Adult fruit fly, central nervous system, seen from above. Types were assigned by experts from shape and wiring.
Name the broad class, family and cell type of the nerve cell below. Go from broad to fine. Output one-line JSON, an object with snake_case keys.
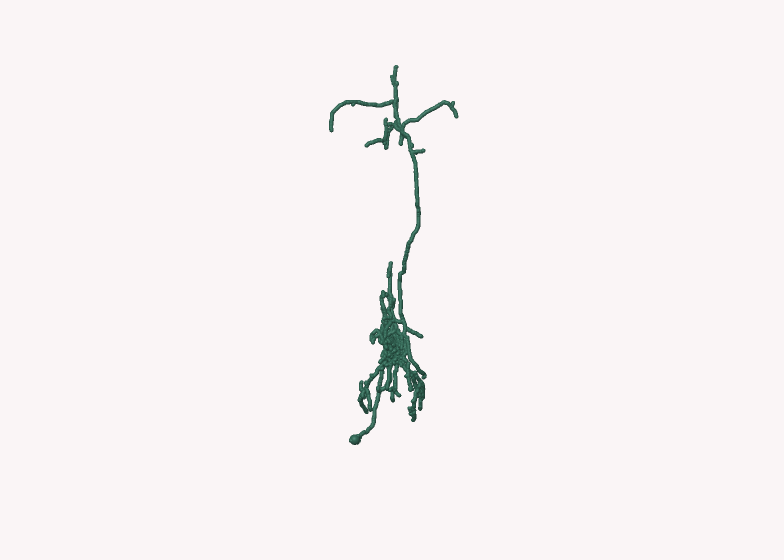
{"broad_class": "nerve-cord intrinsic neuron", "family": "hemilineage 27X", "cell_type": "IN27X023"}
